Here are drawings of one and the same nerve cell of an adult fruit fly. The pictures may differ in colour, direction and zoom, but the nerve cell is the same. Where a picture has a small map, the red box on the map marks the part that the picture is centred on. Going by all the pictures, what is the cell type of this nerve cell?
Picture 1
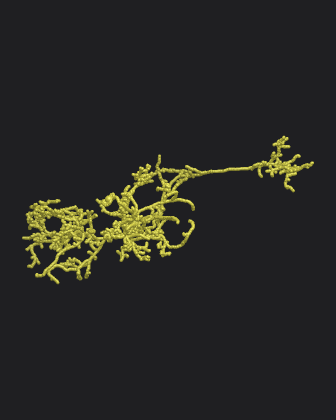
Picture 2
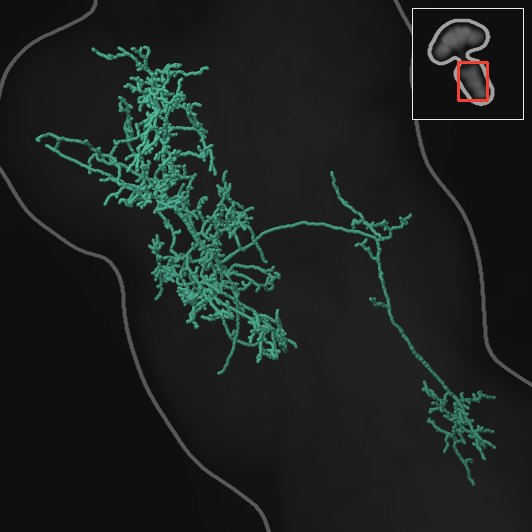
IN07B010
